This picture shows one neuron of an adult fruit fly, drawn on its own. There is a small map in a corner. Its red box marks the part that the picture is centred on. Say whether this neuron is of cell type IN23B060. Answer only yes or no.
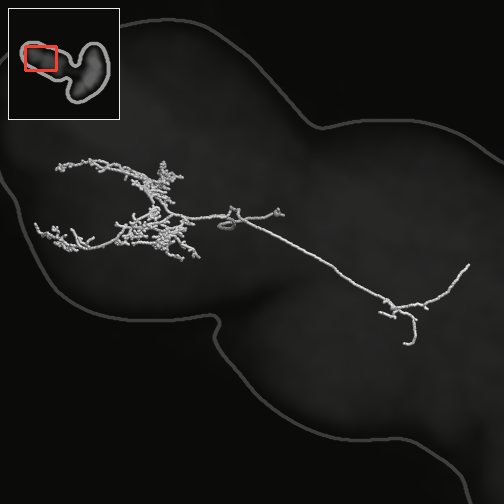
yes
